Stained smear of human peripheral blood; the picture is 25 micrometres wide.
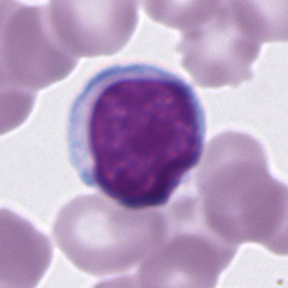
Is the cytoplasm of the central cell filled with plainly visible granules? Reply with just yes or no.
No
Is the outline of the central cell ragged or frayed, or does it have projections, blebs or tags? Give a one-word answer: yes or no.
No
